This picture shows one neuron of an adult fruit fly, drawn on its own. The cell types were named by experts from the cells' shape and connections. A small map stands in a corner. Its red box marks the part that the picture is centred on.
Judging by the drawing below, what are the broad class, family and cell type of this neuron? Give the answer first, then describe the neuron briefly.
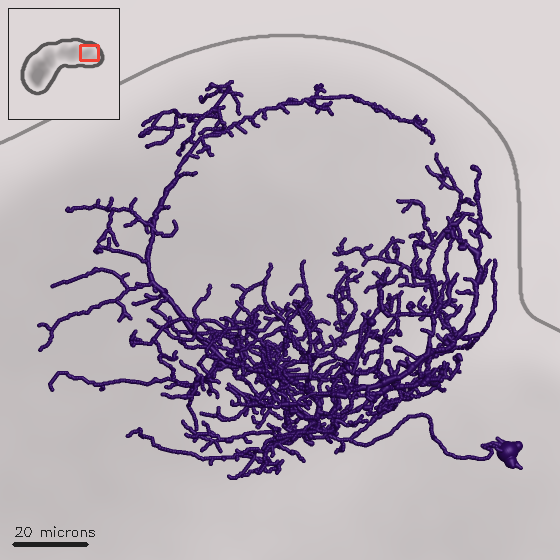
Its broad class is nerve-cord intrinsic neuron. Its family is hemilineage 19A. The cell type is IN19A033. The cell body is at the lower right of the picture. By the scale bar it is about 130 microns wide in this view. The picture shows more than a hundred branch ends.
